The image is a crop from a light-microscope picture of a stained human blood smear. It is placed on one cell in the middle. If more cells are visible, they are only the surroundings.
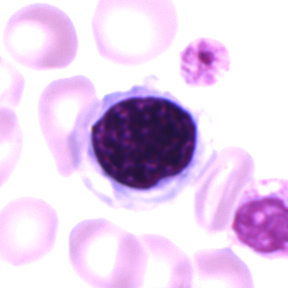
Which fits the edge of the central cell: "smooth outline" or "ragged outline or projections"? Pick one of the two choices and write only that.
Ragged outline or projections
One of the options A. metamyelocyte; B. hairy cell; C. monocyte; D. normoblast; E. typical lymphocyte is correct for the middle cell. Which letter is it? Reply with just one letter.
D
